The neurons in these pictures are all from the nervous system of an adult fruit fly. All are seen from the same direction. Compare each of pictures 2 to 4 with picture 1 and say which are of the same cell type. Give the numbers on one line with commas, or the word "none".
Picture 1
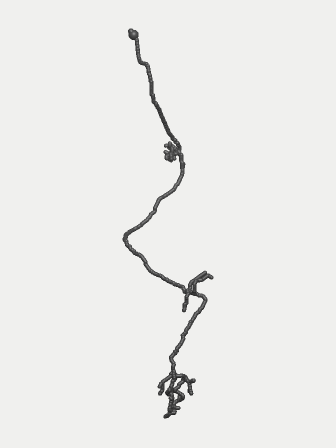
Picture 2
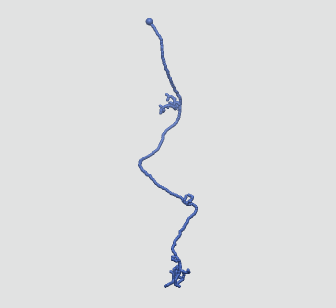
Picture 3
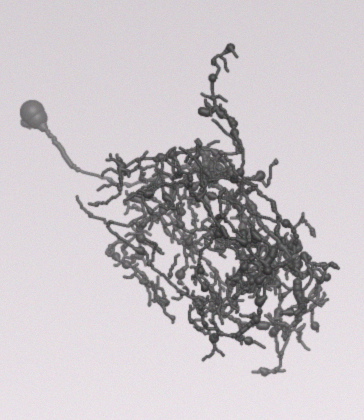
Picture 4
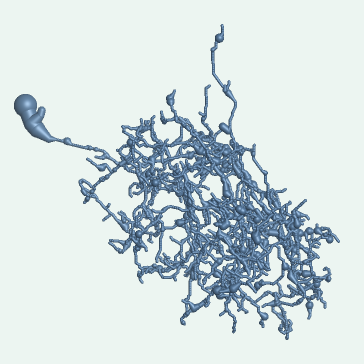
2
